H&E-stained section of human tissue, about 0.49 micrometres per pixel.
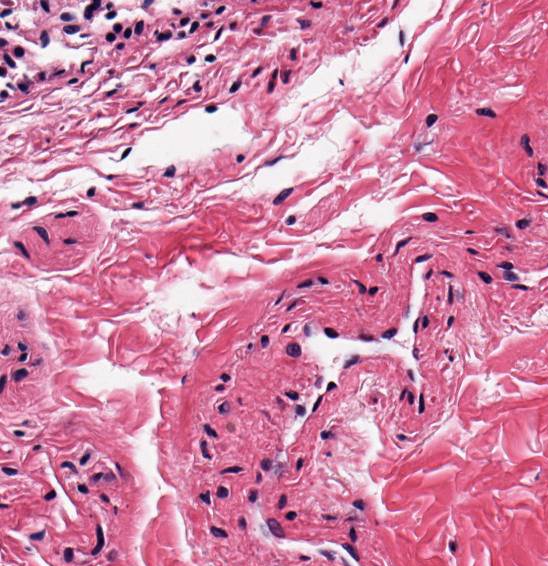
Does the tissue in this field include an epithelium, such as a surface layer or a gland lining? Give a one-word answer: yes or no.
No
